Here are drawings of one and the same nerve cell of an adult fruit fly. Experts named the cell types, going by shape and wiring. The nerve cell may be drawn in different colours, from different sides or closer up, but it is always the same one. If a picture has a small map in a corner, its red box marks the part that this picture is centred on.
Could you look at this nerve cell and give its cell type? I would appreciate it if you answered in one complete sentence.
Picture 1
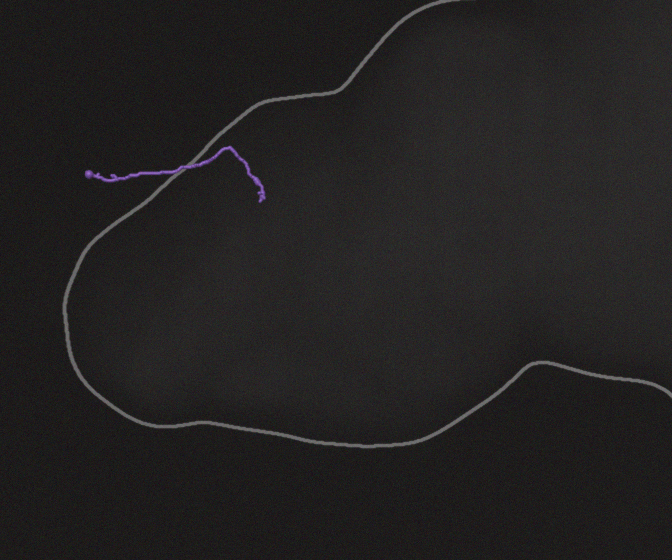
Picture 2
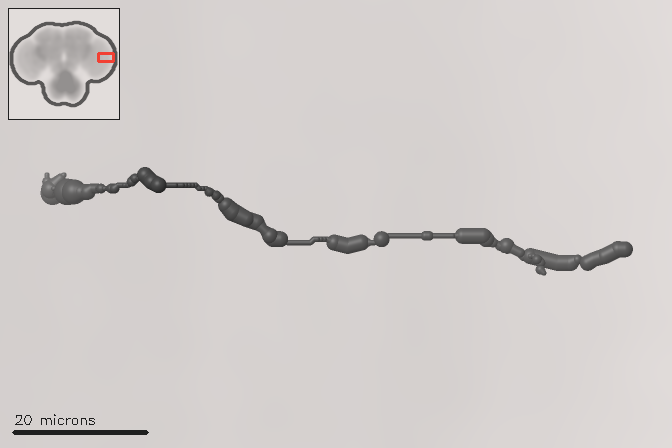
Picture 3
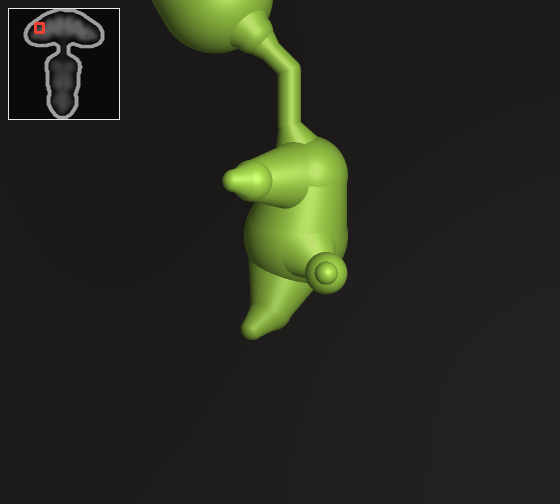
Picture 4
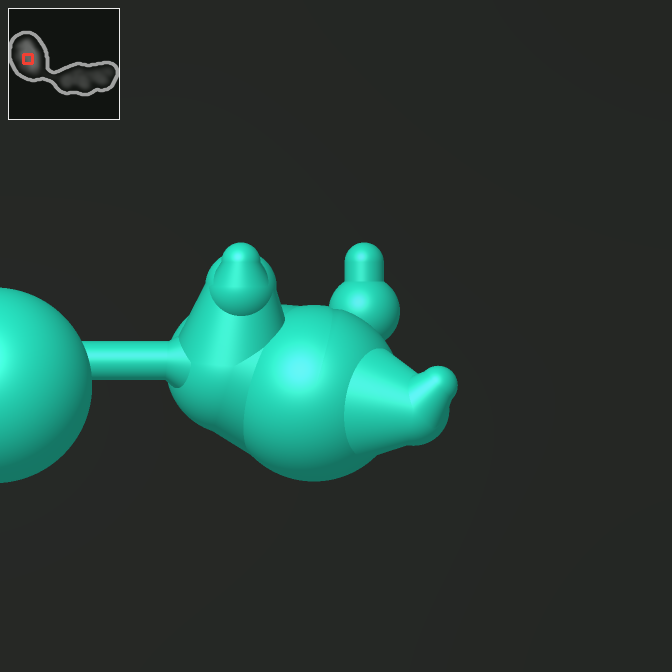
As its cell type, this nerve cell has R7y.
